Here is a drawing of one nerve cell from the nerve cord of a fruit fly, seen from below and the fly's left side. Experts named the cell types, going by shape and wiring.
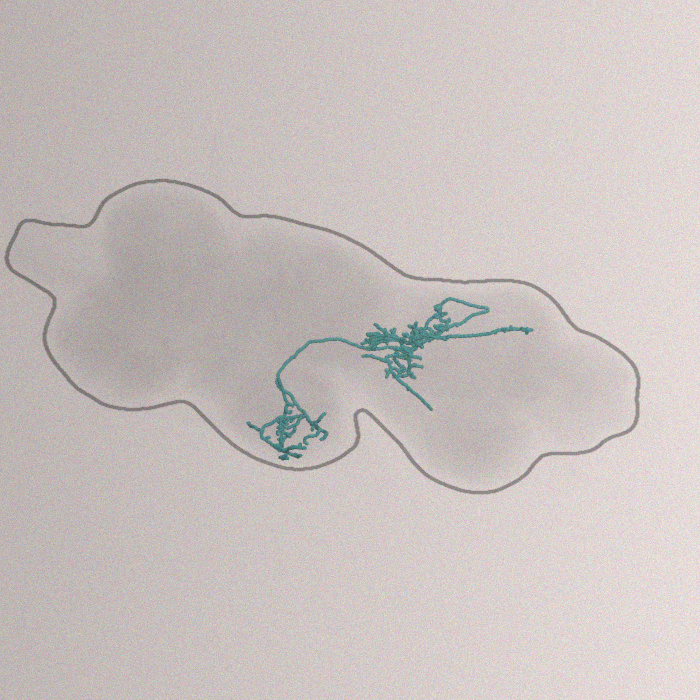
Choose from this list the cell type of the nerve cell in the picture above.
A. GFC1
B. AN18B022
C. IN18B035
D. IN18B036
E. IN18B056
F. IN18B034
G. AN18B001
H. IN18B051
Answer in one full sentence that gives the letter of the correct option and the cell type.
The nerve cell is an instance of IN18B036, the cell type listed under option D.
